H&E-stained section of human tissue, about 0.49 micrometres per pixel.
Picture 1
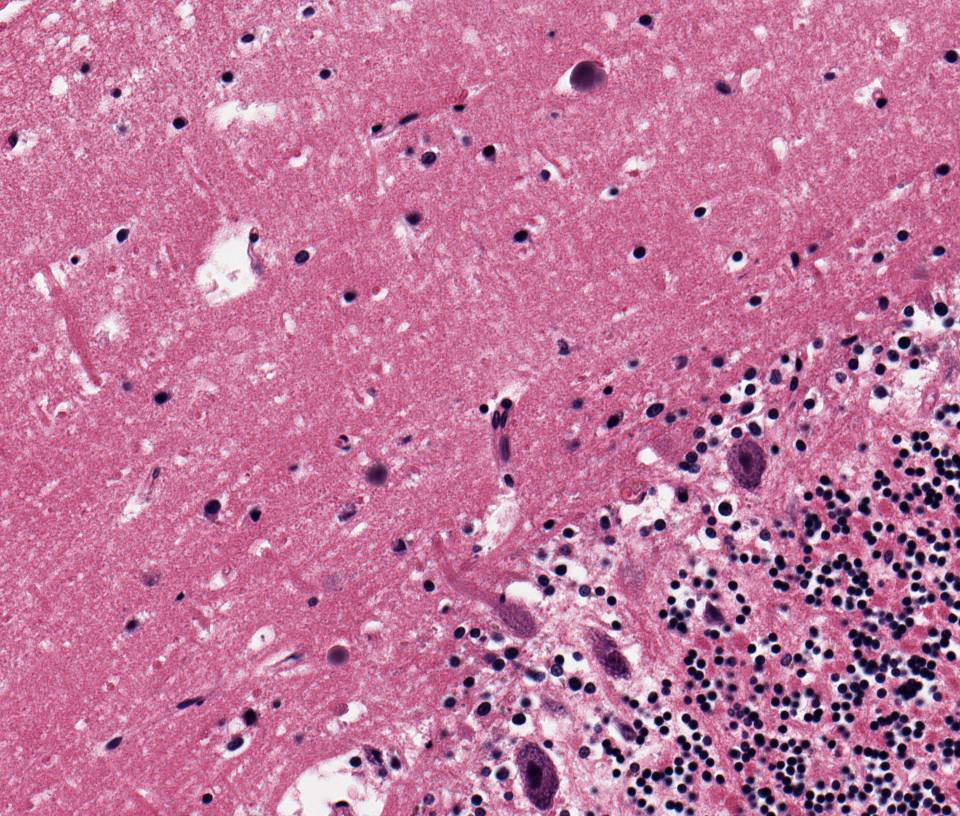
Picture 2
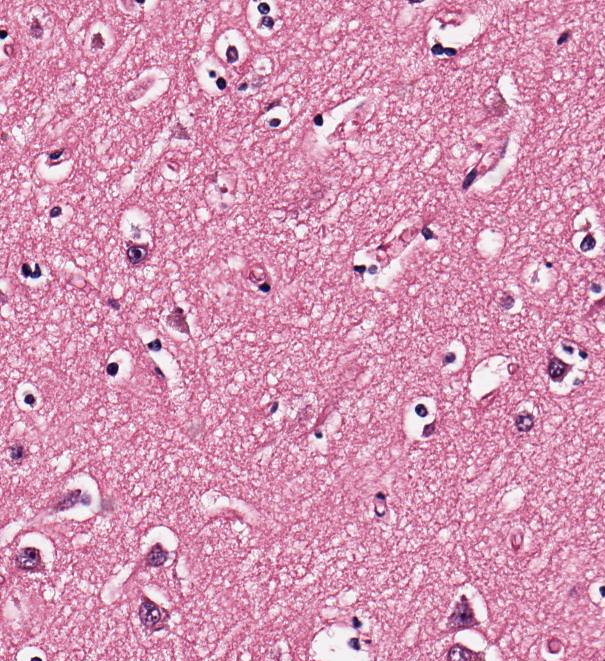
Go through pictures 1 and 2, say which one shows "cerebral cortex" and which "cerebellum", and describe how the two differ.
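Cerebellum appears in the first picture, cerebral cortex in the second. In the cerebellum a pale pink, sparsely nucleated fibrillary layer covers most of the field, and a dense layer crowded with small, round, dark nuclei with very little visible cytoplasm fills the lower right corner. The large neurons have plump bodies with dusky purple cytoplasm.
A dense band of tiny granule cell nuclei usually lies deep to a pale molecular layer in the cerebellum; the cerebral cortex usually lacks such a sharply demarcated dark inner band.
The cortex is a fine pink meshwork riddled with tiny clear vacuoles, its cells scattered singly and evenly, never grouped into units.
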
